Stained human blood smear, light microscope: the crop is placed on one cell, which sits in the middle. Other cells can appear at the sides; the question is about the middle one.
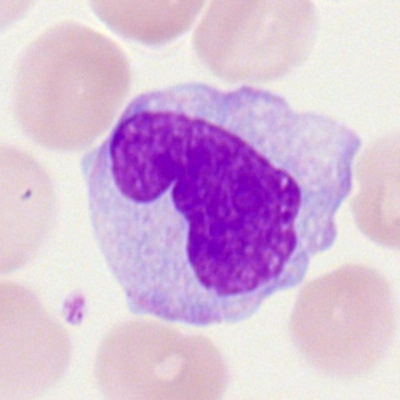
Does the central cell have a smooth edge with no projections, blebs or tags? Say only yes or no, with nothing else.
No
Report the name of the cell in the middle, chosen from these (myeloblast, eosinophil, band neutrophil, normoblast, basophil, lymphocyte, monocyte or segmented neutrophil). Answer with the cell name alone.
monocyte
